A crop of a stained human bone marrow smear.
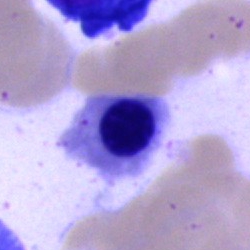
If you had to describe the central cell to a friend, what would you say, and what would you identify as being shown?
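Irregular and angular rather than round, the cell outline is the first feature to note. Within the nucleus the chromatin is dense and evenly dark purple throughout. Pale blue cytoplasm without granules extends mostly to the left of and below the nucleus. Answer: erythroblast.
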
